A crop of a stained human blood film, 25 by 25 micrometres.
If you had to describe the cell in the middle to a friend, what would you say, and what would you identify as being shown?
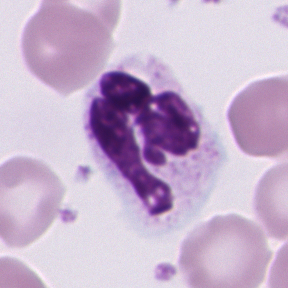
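Outline: a rounded oval, taller than it is wide. Nucleus: a bent, lobed mass of several connected segments, with no visible nucleoli. Cytoplasm: fine, small violet-pink granules scattered through it. Name: segmented neutrophil.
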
